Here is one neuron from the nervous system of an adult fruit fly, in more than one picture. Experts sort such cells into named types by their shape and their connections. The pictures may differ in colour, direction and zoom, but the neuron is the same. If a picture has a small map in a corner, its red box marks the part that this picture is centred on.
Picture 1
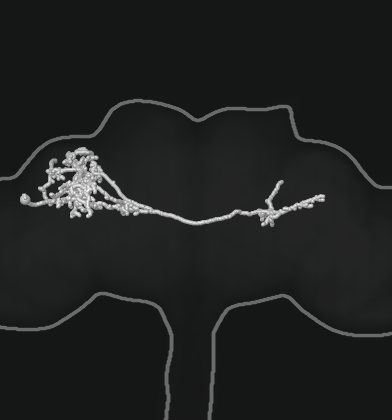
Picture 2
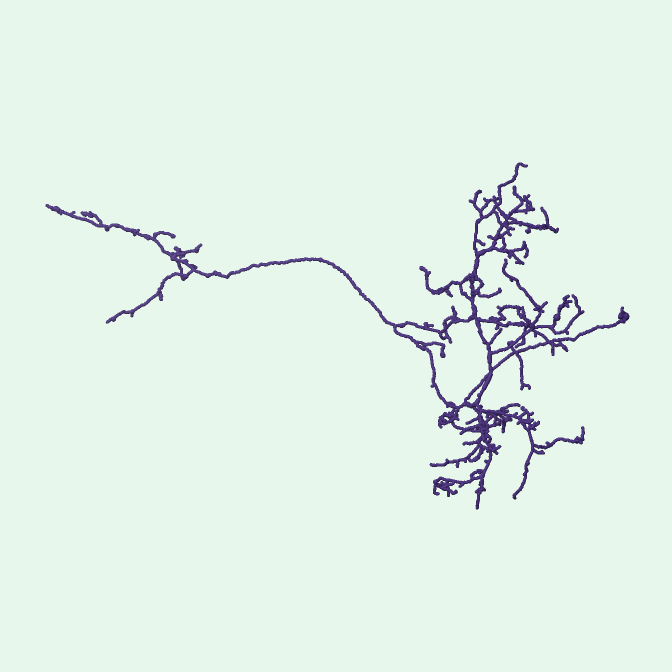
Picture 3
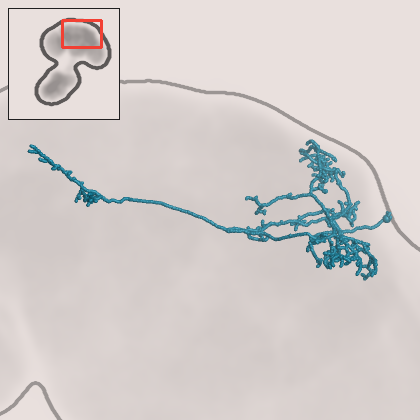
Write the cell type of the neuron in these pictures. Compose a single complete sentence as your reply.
This neuron is an instance of the cell type AVLP065.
